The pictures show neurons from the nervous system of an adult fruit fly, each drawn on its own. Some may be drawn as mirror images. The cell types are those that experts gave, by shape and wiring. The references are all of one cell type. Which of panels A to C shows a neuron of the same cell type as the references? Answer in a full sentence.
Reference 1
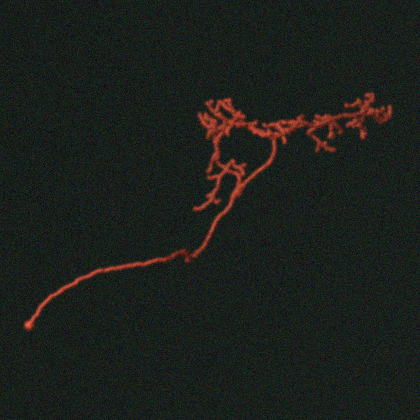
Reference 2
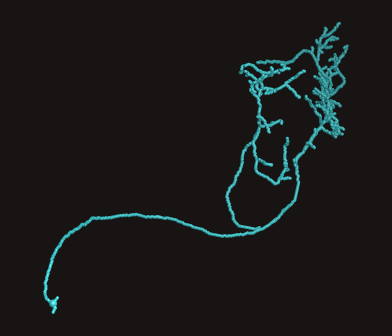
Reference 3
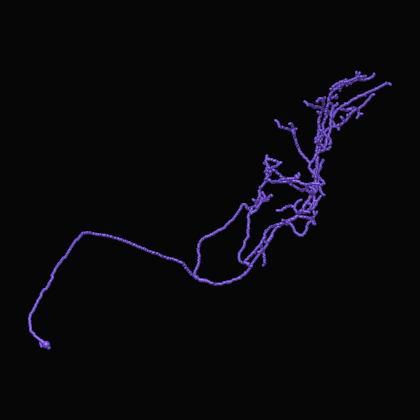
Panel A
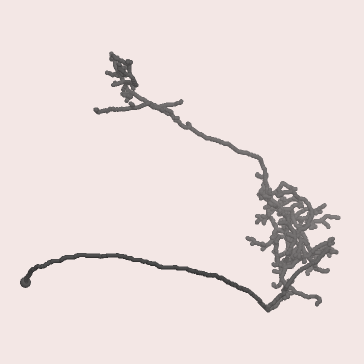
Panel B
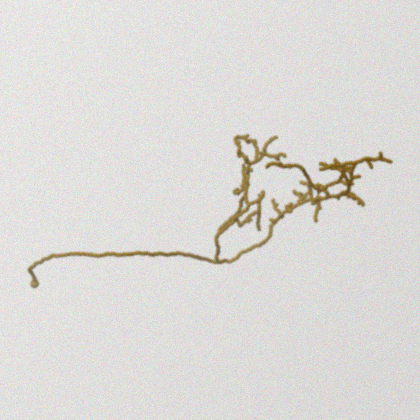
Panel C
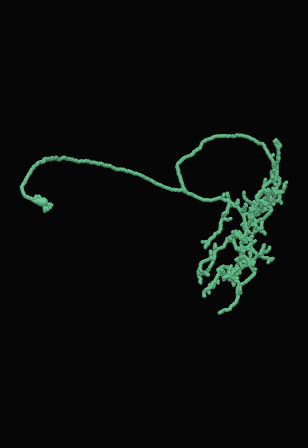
The neuron in panel B is of the same cell type.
